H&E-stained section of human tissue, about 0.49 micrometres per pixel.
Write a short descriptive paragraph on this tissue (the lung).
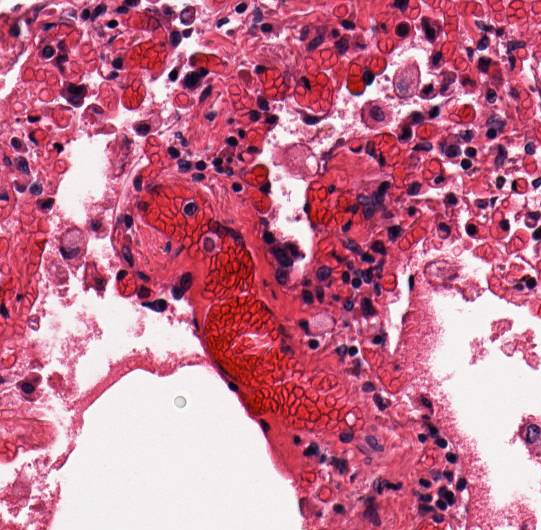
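Follow the channel crammed with red blood cells diagonally from upper left of centre to lower centre. They're intact, sharply rounded, without nuclei. Many small cells with round, dark, dense nuclei and scant cytoplasm lie among them, thickest right of centre. Larger scattered cells, as at upper right, have abundant pale greyish-pink cytoplasm and one round nucleus.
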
